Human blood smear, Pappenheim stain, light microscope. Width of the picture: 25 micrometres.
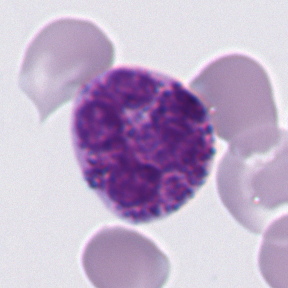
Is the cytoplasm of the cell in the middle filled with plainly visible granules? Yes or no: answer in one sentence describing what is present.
Yes, this cell has a cytoplasm with many visible granules.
